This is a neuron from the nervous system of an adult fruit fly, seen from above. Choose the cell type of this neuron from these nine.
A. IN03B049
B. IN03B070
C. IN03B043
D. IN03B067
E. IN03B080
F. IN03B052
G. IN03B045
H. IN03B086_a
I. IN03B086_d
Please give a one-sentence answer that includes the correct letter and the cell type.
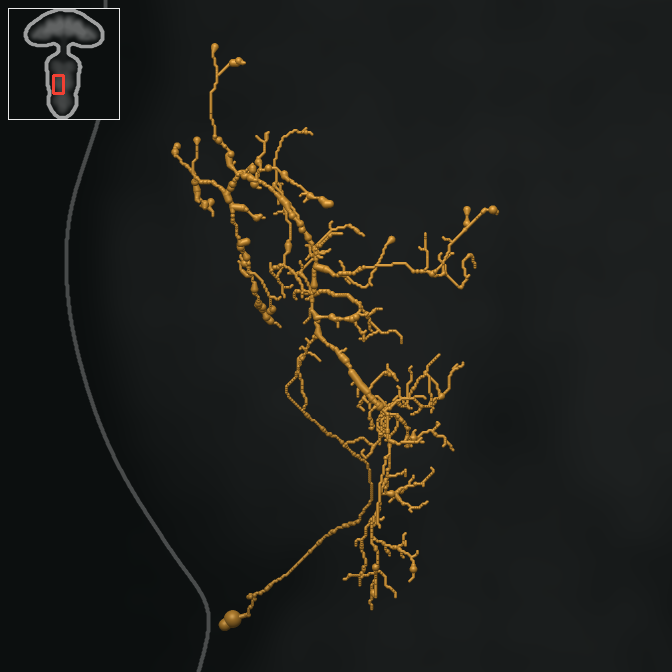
The neuron takes the cell type IN03B070, listed as option B.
